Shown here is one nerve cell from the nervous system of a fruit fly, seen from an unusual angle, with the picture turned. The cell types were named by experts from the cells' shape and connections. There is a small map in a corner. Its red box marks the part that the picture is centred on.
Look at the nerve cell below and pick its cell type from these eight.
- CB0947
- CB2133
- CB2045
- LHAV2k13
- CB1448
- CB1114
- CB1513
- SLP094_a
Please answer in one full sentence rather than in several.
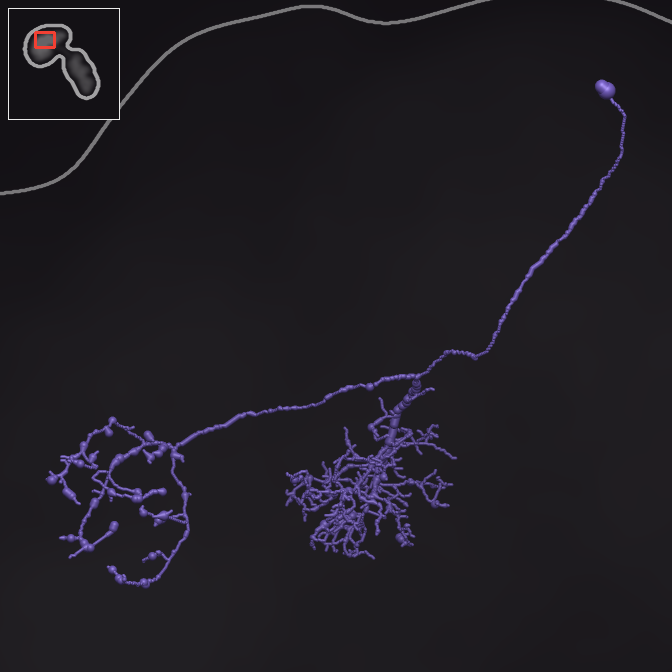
The cell type that fits this nerve cell is CB1114.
